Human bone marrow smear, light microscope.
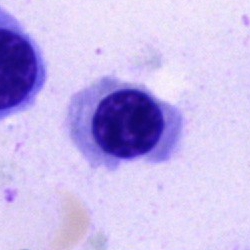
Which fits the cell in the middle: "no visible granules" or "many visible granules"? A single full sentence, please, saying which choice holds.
The cytoplasm of the cell shows no visible granules.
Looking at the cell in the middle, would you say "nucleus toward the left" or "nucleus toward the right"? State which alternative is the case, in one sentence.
What sits toward the right of the cell is its nucleus.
